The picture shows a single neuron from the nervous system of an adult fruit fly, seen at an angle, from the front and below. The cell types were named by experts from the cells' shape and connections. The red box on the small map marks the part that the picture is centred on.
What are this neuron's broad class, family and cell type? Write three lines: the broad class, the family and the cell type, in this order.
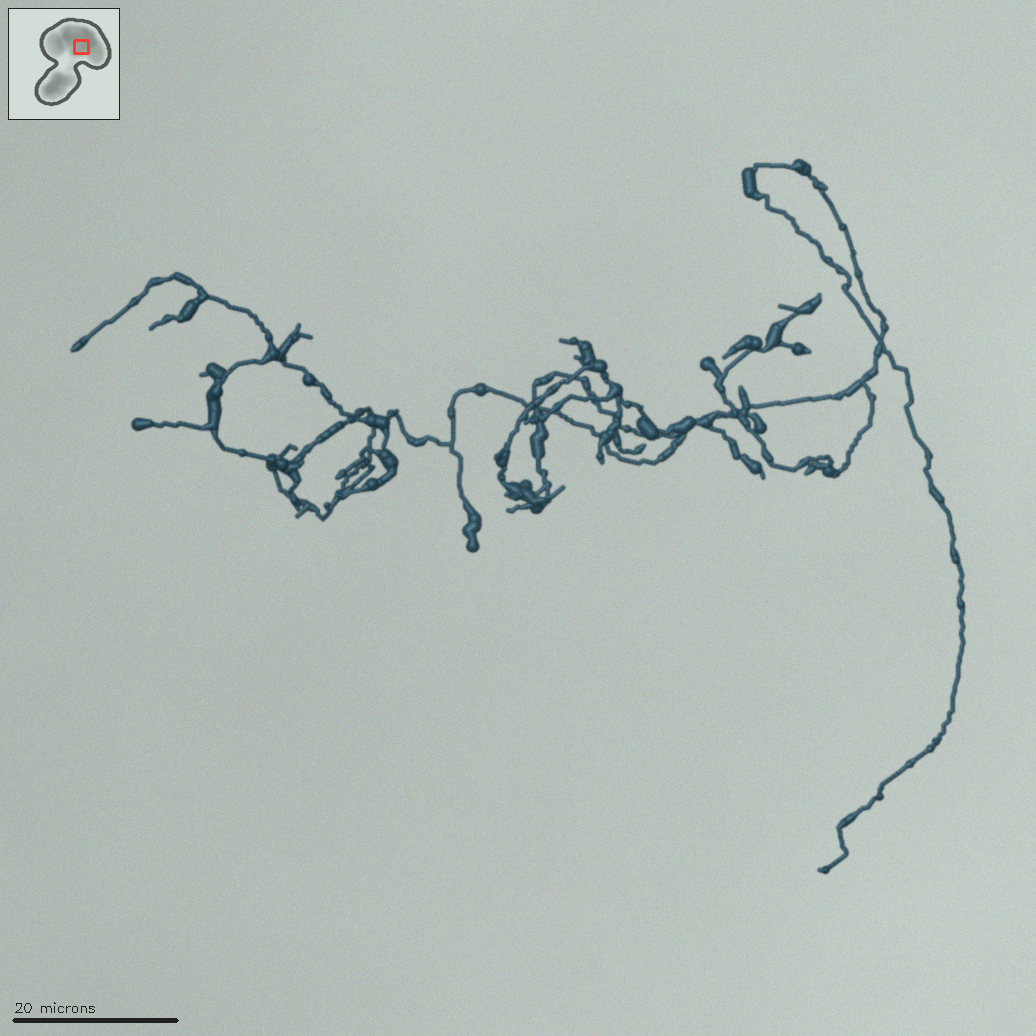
sensory neuron entering the brain
class gustatory
PhG3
